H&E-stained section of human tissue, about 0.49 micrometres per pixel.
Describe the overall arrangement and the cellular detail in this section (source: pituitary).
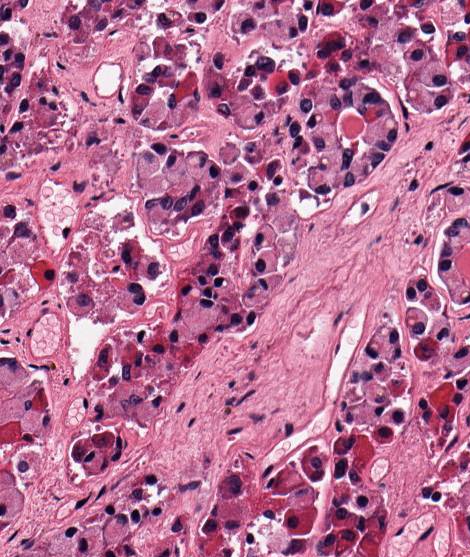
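You'll notice the polygonal cells sit in nests and clusters, with fibrous septa dividing them. Here and there among the paler cells are some with intensely deep red cytoplasm. The nuclei are dark and round to oval. Over toward the left there are clusters of pale, finely vacuolated cells too.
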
